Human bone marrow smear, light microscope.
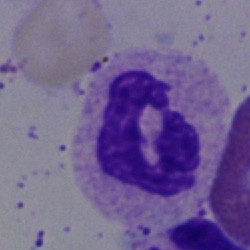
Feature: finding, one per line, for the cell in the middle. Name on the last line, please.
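Nucleus: a ring, I see, around a pale central hole
Chromatin: dark purple, coarsely clumped
Cytoplasm: plentiful, pale lilac
Granules: fine, lilac, evenly scattered
Name: segmented neutrophil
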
